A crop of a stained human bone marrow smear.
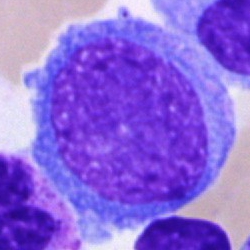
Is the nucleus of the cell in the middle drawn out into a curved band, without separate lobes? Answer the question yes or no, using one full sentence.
No, the nucleus is compact and round or oval rather than band-shaped.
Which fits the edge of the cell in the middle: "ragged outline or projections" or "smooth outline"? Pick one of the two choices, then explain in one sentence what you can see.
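Ragged outline or projections. The cell surface is uneven, with small knobbly blebs along its edge.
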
